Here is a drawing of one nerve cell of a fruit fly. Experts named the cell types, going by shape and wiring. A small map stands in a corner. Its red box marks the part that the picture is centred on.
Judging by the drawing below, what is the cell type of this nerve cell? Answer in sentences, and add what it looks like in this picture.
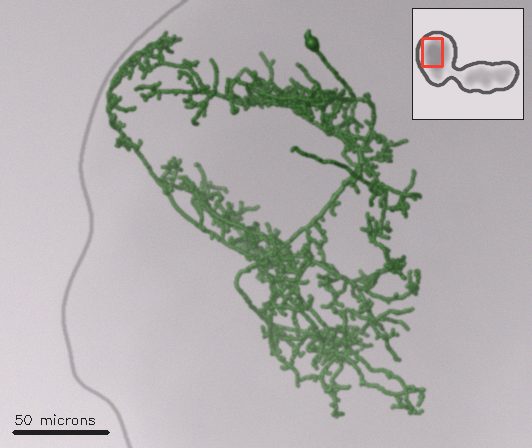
The cell type is LAL134. This is a central-brain intrinsic neuron. The cell body is at the top of the picture. By the scale bar it is about 200 microns tall in this view. The picture shows more than a hundred branch ends.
